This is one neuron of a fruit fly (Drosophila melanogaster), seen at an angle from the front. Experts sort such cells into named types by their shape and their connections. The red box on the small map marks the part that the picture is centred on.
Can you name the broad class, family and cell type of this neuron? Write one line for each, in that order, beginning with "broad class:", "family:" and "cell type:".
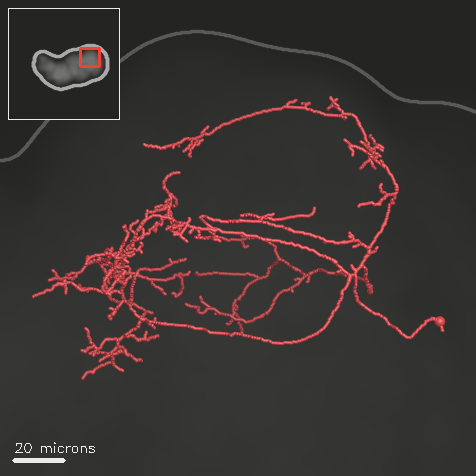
broad class: central-brain intrinsic neuron
family: hemilineage SLPa&l1_anterior
cell type: CL090_e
